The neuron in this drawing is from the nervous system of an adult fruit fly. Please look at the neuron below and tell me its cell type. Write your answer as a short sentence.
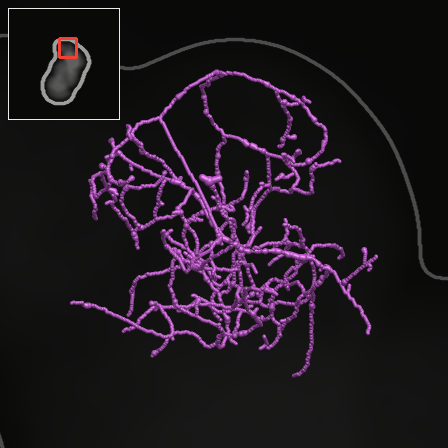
The cell type is IN04B048.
